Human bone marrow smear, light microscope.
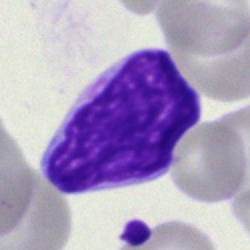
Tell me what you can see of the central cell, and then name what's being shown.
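Nucleus occupies nearly entire cell; no distinct nucleoli. Cytoplasm scant, only a thin pale rim at the nuclear edge. Granules: none seen in cytoplasm. Result: blast.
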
